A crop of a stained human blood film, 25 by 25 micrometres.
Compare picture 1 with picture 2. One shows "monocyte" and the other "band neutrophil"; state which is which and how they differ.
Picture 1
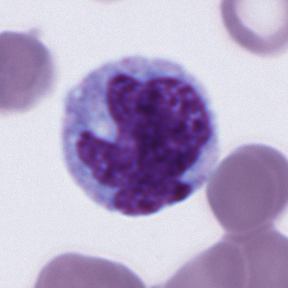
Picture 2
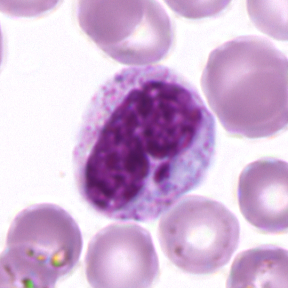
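In the first picture is the monocyte; the second shows the band neutrophil. The cytoplasm of the monocyte is pale grey-blue, its rim wider on the left side of the cell than on the right, and it has no coarse coloured granules. That of the band neutrophil is pale lilac, forms a rim all around the nucleus and has fine pinkish-violet granules scattered through it.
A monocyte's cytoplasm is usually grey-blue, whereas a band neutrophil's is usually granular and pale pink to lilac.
In the band neutrophil the nucleus is broad and curved, indented on its lower right side, with coarse, clumped, dark purple chromatin.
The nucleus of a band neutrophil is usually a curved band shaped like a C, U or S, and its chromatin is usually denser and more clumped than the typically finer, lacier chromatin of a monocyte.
The monocyte measures about 14 micrometres across, with its nucleus filling about 60% of the cell's area.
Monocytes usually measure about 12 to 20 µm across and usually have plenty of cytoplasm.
The two cells have in common a smooth outline, round for the monocyte and round to slightly oval for the band neutrophil, and neither shows nucleoli. Red cells lie around the monocyte without overlapping it.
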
